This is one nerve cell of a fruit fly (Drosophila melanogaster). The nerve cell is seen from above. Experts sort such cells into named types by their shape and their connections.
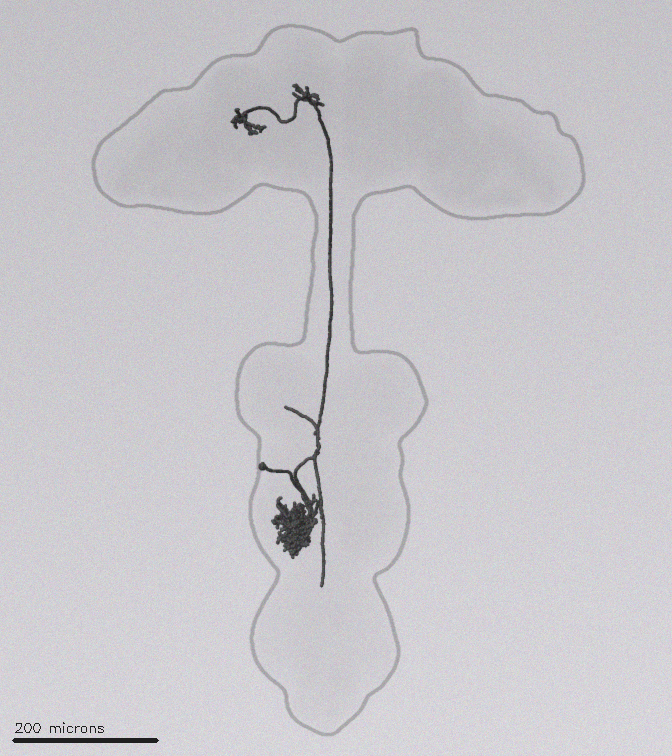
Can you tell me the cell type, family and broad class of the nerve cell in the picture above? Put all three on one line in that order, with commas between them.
AN17A062, hemilineage 17A, ascending neuron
